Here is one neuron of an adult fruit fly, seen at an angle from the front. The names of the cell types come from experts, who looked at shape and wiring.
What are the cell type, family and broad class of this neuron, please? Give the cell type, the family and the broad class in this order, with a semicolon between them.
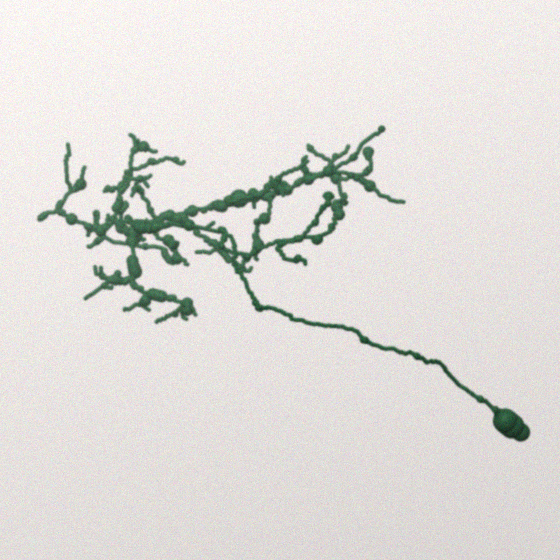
IN14A056; hemilineage 14A; nerve-cord intrinsic neuron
